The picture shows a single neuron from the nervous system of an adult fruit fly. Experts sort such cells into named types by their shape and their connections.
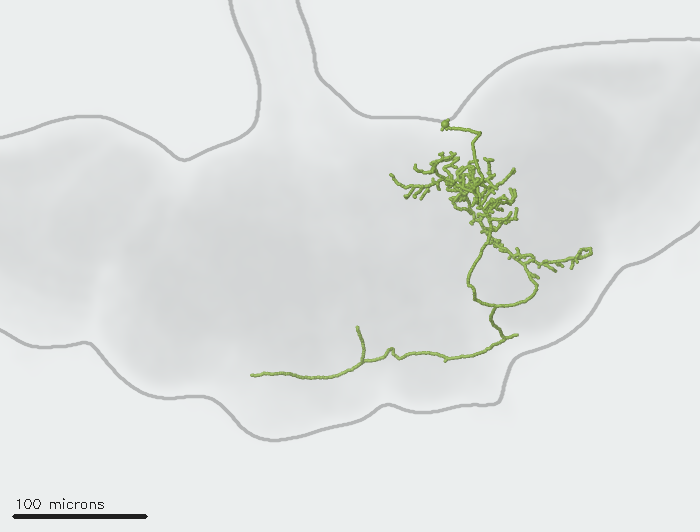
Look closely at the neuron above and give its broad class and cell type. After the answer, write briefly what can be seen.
It is a central-brain intrinsic neuron. It is of cell type CL258. It lies in the brain. From left to right in the picture it spans about 250 microns. The picture shows dozens of branch ends.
